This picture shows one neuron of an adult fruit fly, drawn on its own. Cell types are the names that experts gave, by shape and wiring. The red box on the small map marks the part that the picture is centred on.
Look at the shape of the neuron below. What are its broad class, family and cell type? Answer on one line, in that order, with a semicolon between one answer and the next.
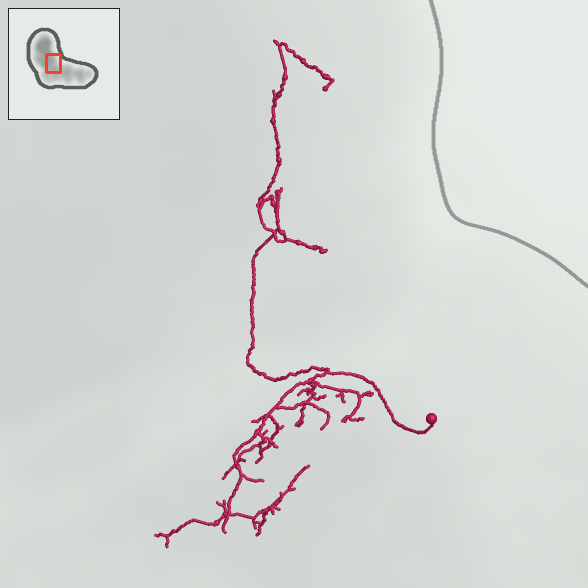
visual projection neuron; LoVP; LoVP8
